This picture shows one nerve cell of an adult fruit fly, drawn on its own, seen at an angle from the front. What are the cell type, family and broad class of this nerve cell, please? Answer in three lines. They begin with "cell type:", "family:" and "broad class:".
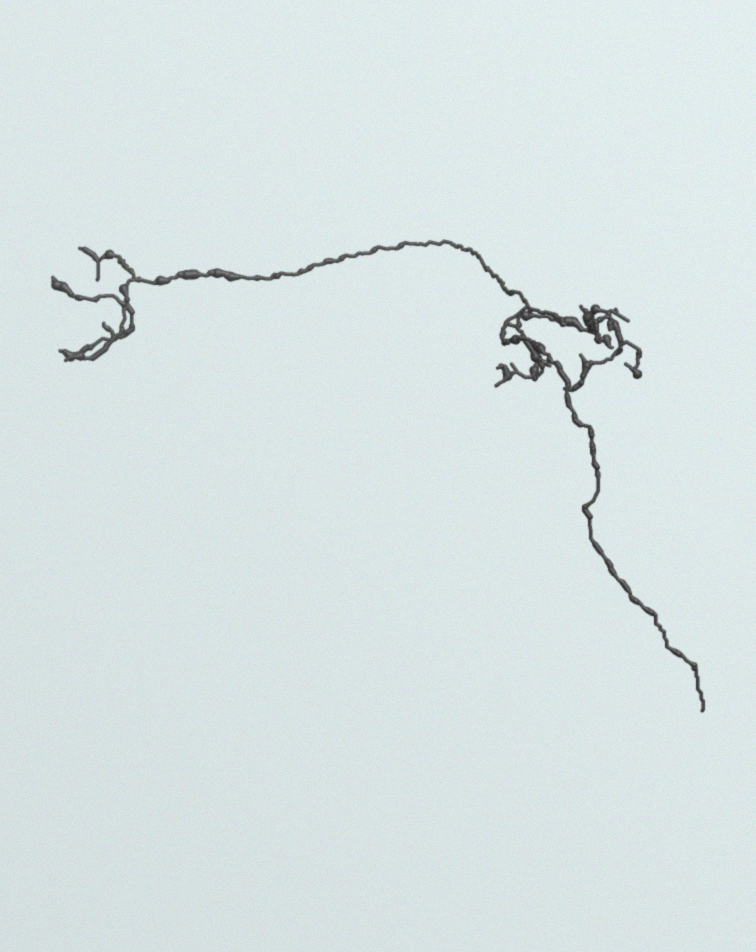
cell type: ORN_D
family: class olfactory
broad class: sensory neuron entering the brain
